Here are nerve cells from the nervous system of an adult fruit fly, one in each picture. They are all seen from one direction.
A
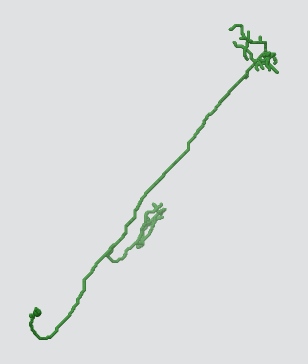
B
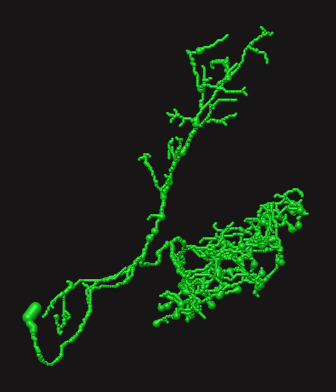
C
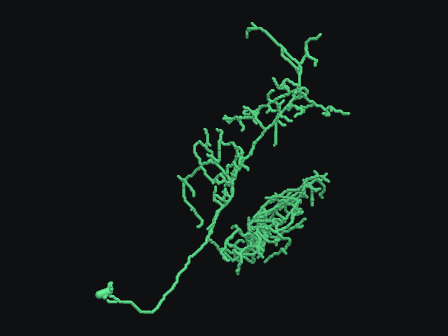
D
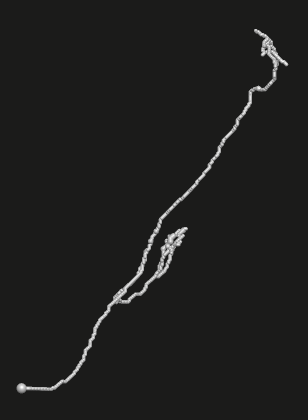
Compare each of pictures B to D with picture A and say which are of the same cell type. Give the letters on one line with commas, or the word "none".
none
